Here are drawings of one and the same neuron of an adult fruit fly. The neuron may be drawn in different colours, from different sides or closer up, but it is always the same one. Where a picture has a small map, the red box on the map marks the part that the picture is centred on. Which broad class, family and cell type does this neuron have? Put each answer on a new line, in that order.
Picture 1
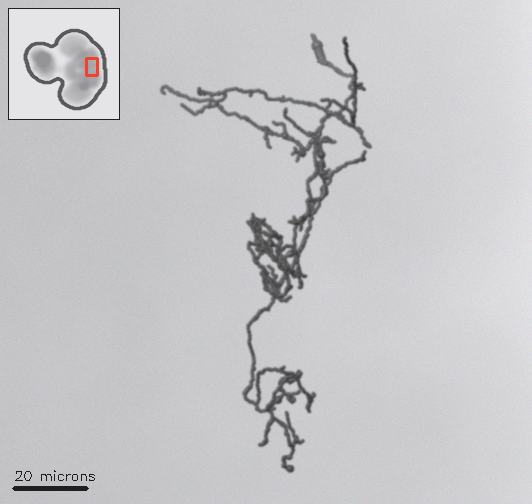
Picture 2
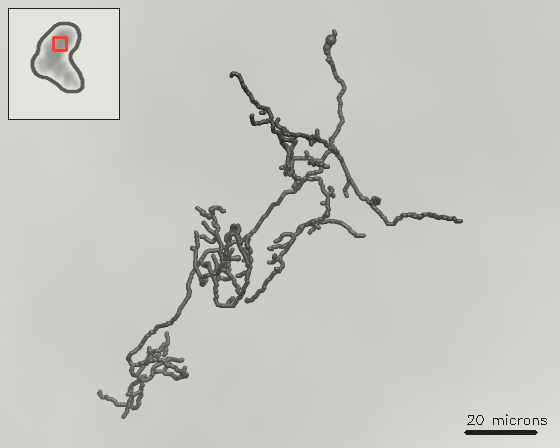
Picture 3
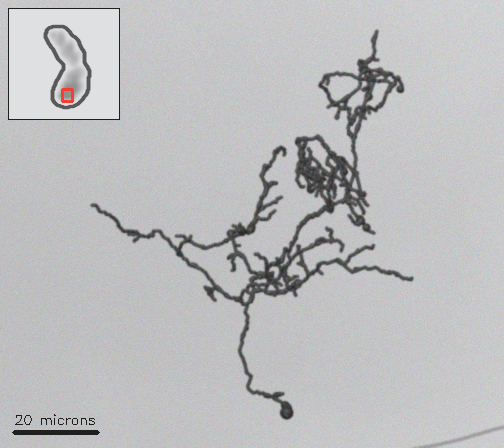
central-brain intrinsic neuron
class DAN
PAM05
